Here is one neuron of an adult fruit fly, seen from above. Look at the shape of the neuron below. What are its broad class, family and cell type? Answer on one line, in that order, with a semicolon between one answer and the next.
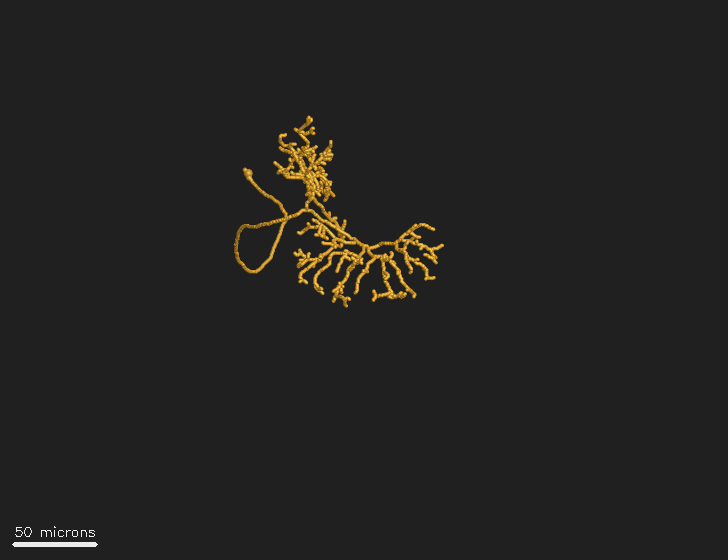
central-brain intrinsic neuron; hemilineage LALv1_dorsal; FB4I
